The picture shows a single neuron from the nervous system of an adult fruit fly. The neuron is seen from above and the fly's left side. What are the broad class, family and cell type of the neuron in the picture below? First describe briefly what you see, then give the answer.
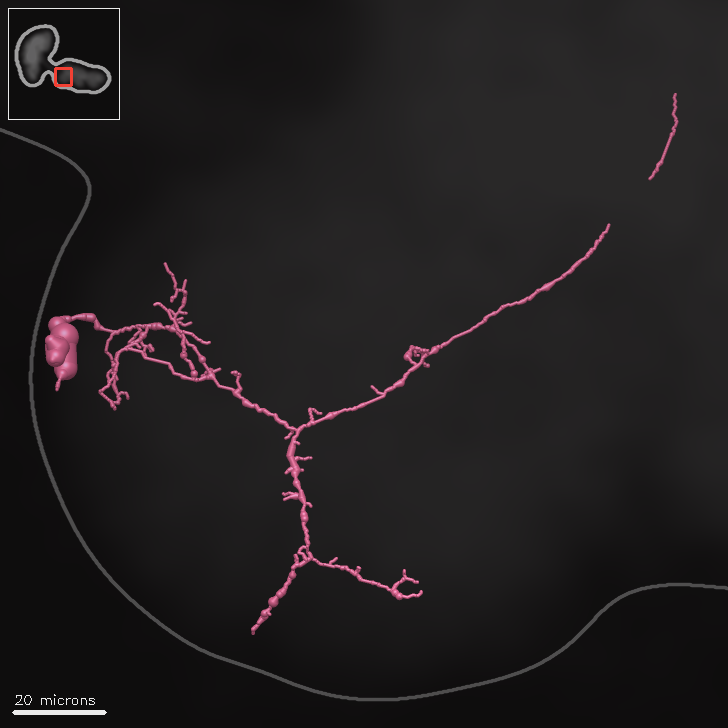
The cell body can be seen on the left of the picture. From left to right in the picture it spans about 140 microns. The picture shows dozens of branch ends. It is a motor neuron of the nerve cord. Its family is hemilineage 15B. The cell type is ltm1-tibia MN.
